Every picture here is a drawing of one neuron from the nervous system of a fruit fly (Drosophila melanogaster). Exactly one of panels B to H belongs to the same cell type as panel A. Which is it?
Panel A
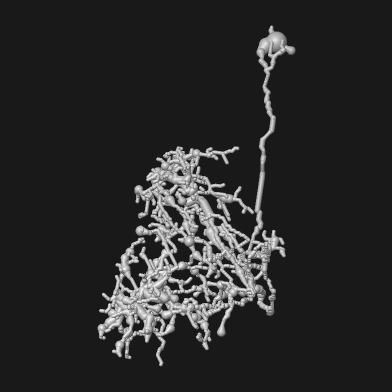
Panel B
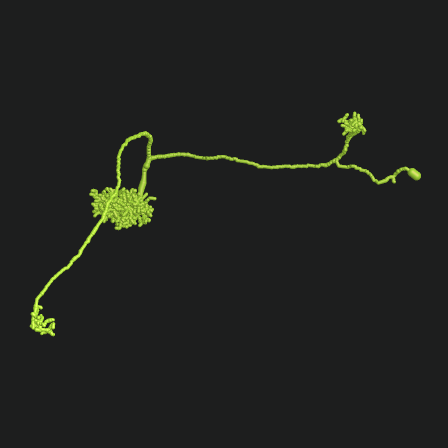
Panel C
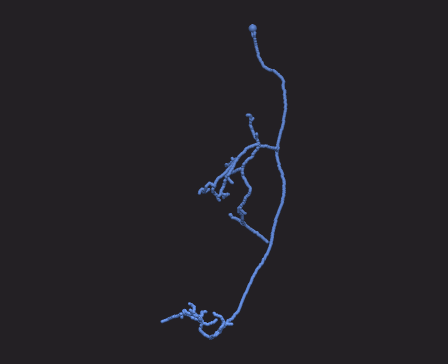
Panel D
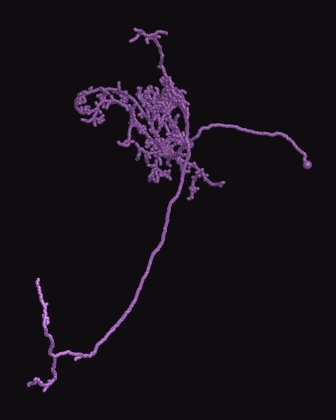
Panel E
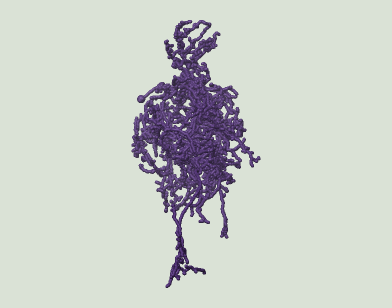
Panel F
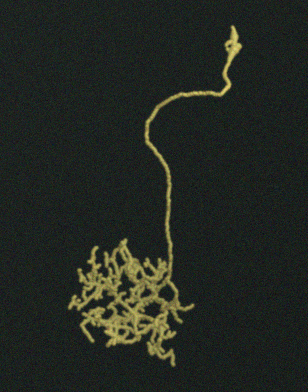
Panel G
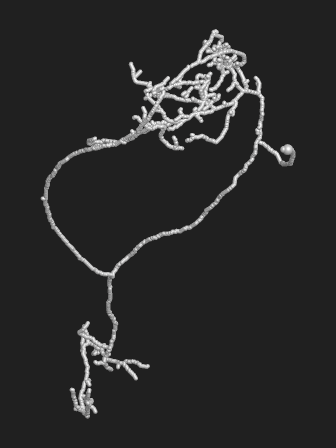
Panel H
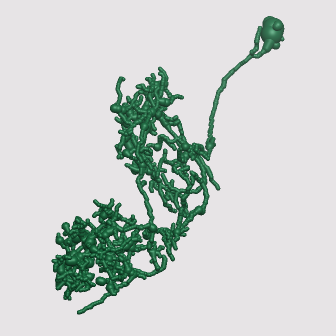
H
